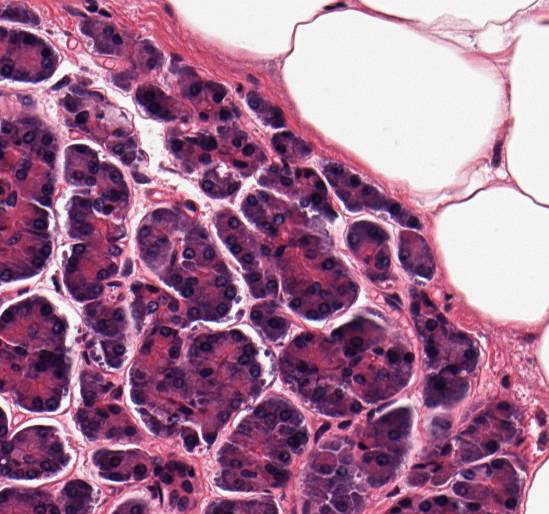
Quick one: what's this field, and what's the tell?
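Exocrine pancreas, I'd say. Rounded clusters of gland cells crowd most of the field between thin pink connective strands, their nuclei round and dark.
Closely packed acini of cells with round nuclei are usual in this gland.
The cytoplasm stains densely purple-red rather than pale, and I see no wide open lumina within the clusters.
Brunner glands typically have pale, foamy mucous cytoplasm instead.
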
